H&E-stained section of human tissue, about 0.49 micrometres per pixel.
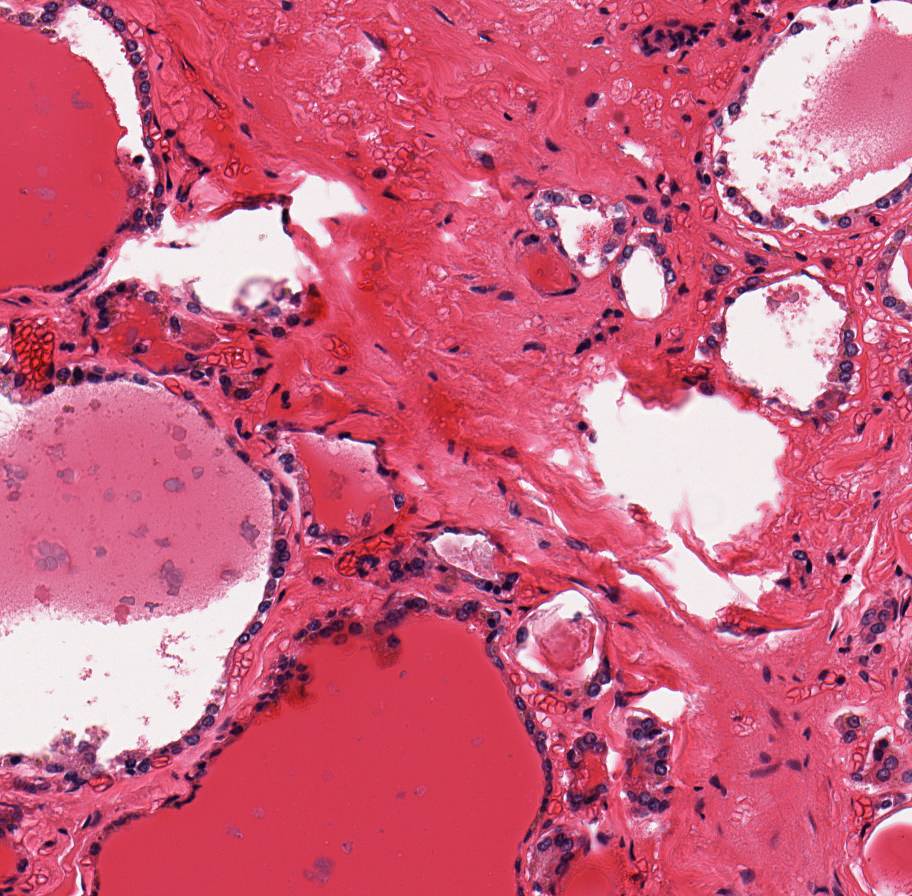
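Thyroid. Each follicle has a single layer of flattened to low cuboidal lining cells, their nuclei small, round and dark. Note the homogeneous deep red material filling the follicles at top left and bottom centre, and small vessels packed with red blood cells between follicles.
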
